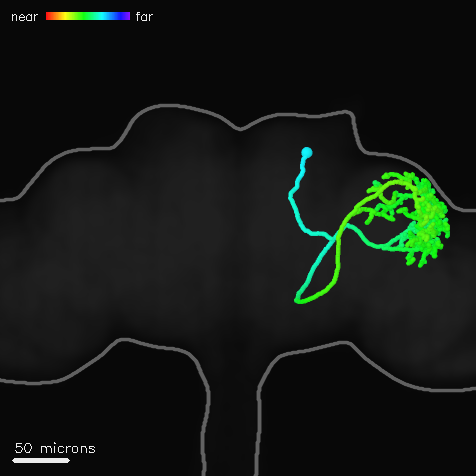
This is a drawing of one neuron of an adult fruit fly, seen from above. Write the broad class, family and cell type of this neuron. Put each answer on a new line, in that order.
central-brain intrinsic neuron
hemilineage LALv1_ventral
AVLP454_b6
